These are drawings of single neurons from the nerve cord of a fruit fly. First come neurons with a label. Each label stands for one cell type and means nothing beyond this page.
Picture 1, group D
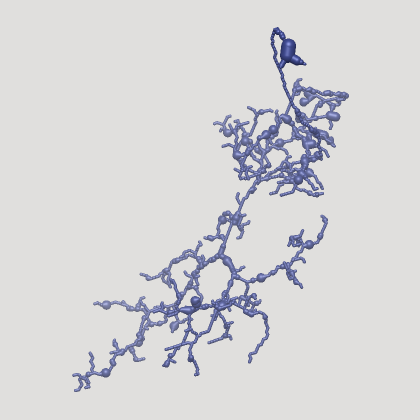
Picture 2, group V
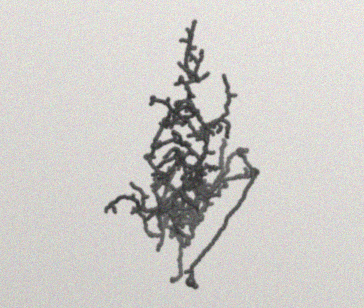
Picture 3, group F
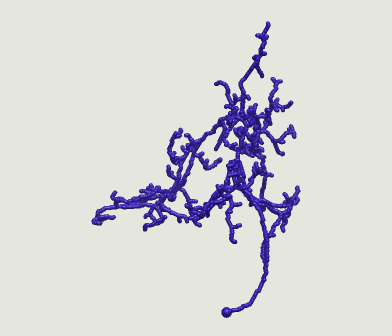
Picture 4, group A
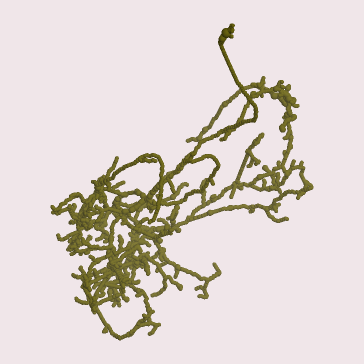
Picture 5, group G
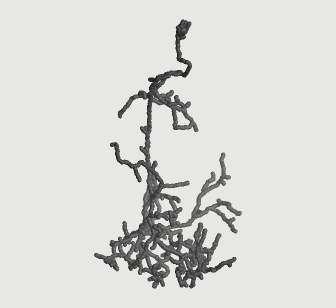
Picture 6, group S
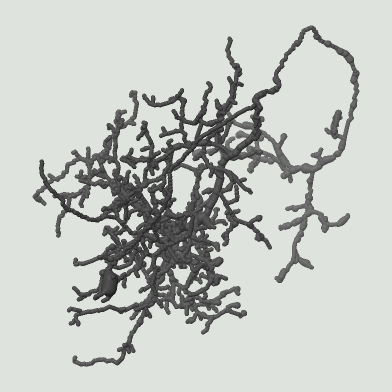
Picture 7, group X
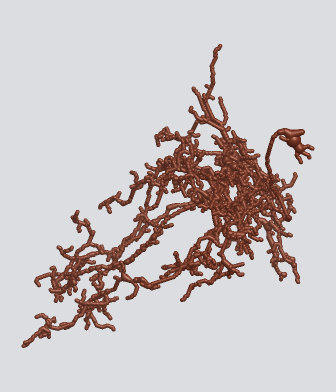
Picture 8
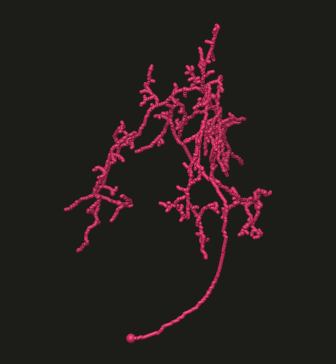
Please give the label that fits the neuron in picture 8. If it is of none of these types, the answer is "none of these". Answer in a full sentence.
It belongs to group F.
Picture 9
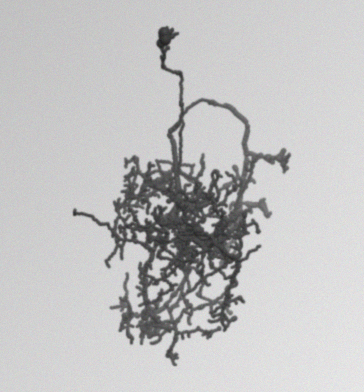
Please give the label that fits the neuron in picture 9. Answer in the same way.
It belongs to group S.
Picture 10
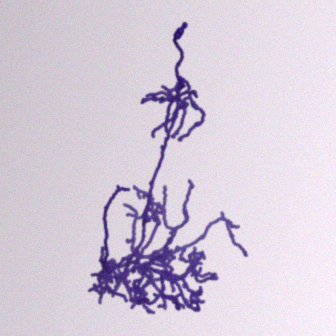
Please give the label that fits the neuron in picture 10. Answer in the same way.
It belongs to group G.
